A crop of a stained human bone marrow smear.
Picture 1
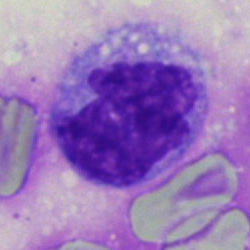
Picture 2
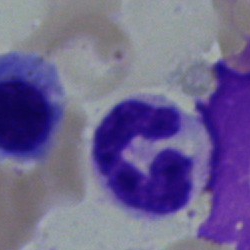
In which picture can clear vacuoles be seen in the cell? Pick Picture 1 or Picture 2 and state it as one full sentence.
The cell shown in picture 1 has vacuolated cytoplasm with one or more clear vacuoles.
